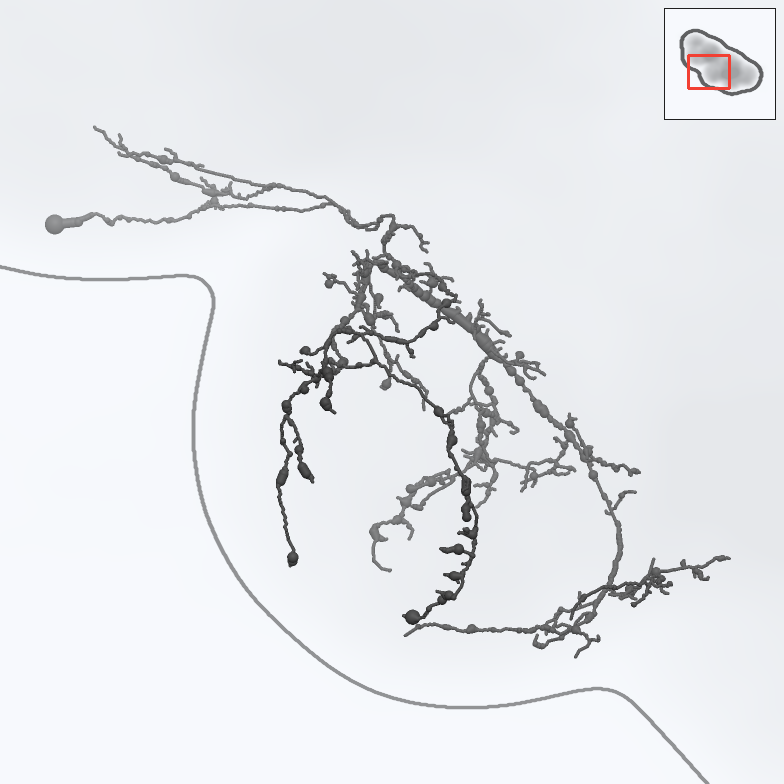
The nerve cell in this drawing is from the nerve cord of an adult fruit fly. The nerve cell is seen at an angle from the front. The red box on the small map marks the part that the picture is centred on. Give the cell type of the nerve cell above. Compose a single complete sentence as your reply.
It is as IN04B082 that this nerve cell is typed.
